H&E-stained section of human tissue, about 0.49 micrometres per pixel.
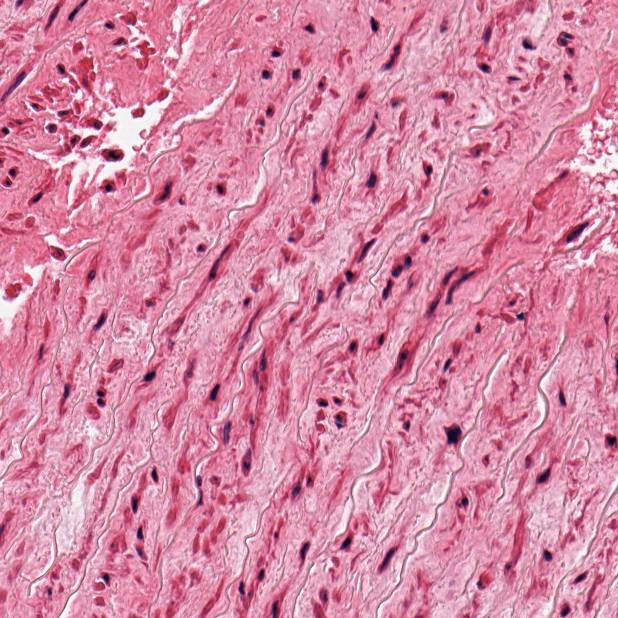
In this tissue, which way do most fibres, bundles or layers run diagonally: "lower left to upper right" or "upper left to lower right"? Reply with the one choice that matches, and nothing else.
Lower left to upper right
